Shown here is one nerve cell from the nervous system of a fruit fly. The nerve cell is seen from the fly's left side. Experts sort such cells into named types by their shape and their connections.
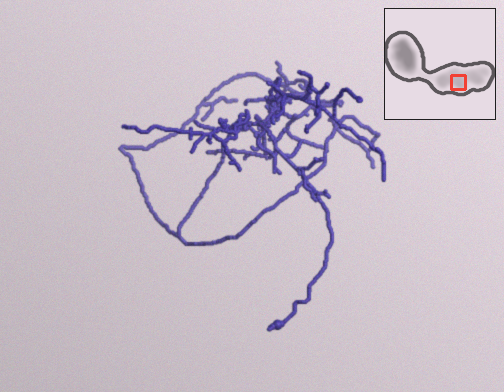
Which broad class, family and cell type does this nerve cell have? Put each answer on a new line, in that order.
nerve-cord intrinsic neuron
hemilineage 12B
IN12B045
